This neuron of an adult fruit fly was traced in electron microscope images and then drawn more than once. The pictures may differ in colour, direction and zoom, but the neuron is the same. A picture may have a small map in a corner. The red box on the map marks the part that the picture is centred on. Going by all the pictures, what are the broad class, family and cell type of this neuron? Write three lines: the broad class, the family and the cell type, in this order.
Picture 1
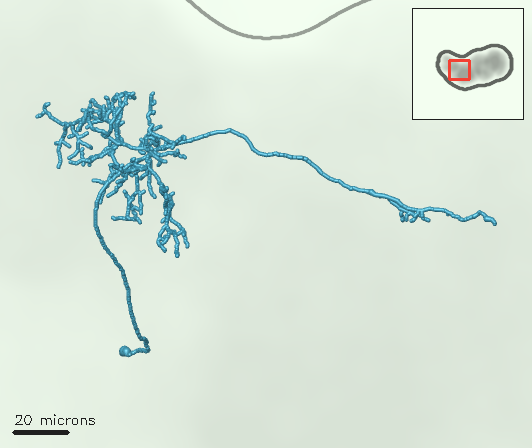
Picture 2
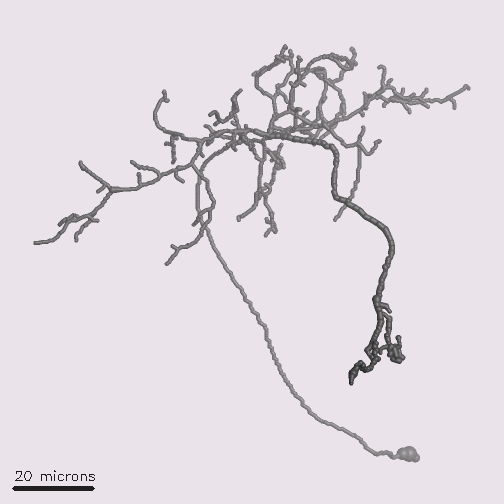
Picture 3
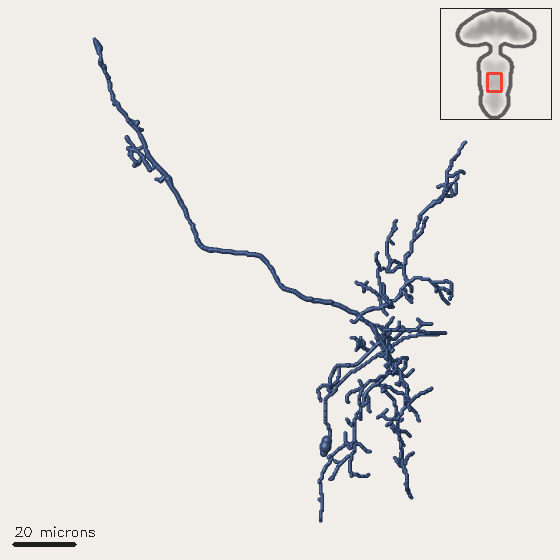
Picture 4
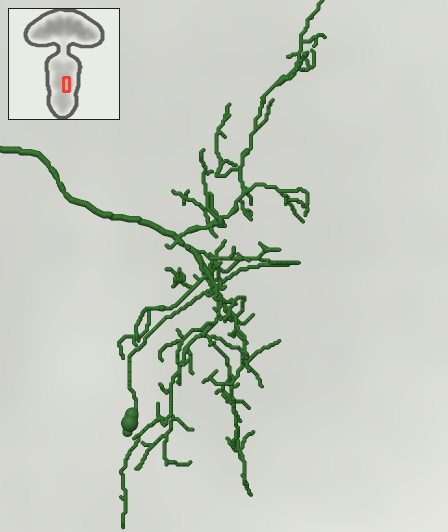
nerve-cord intrinsic neuron
hemilineage 06A
IN06A044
